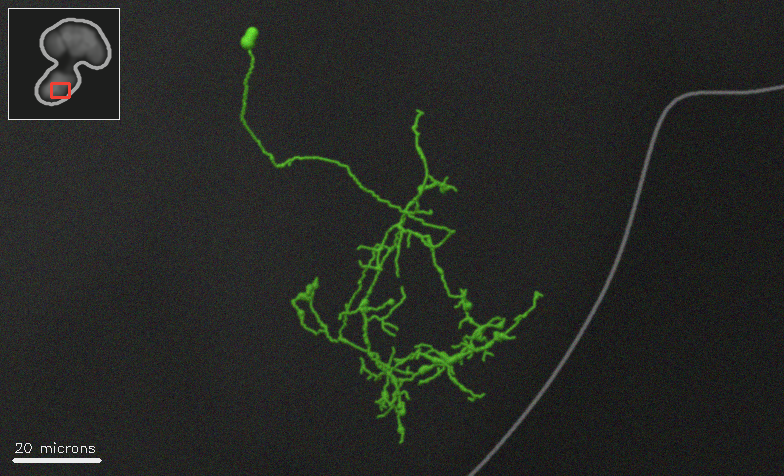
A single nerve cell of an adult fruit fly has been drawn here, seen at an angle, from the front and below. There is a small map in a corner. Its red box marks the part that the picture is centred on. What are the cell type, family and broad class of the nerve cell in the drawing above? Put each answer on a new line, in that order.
IN14A110
hemilineage 14A
nerve-cord intrinsic neuron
